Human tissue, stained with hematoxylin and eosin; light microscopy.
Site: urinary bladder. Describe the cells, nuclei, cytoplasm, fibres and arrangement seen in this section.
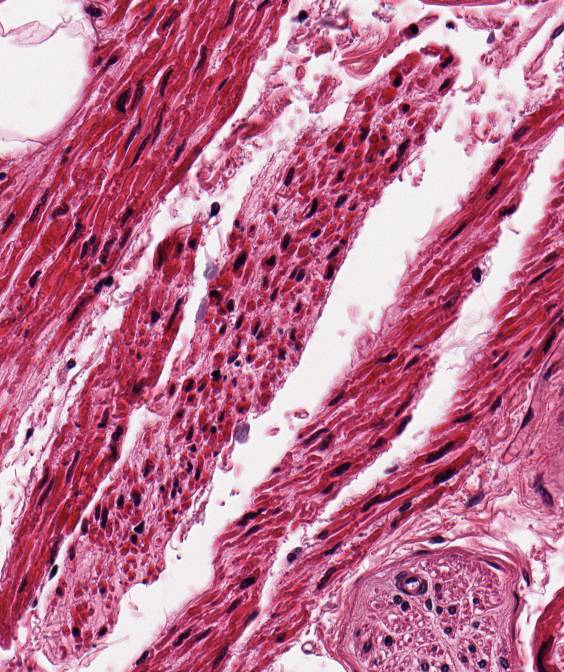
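Bundles cut lengthwise contain elongated, cigar-shaped nuclei lying parallel to the fibres. The muscle cell cytoplasm is strongly eosinophilic, staining a deep pinkish red. The central bundle is cut across, giving many small rounded cell profiles, some with a dark central nucleus. No fat cells are present.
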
